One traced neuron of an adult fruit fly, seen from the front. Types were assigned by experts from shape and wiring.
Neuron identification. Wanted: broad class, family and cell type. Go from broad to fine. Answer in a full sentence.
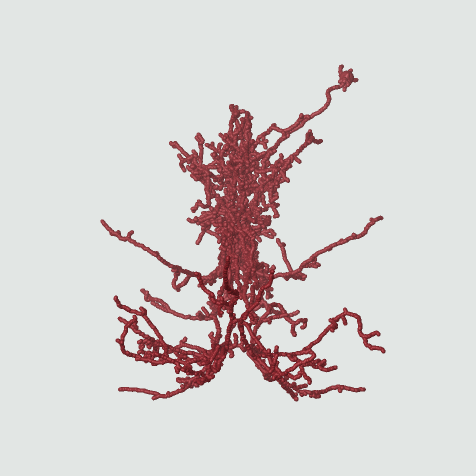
A nerve-cord intrinsic neuron of hemilineage 05B, type IN05B005.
